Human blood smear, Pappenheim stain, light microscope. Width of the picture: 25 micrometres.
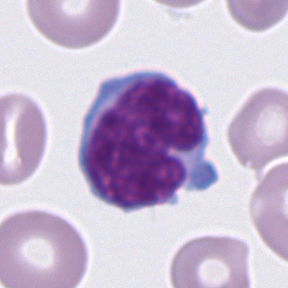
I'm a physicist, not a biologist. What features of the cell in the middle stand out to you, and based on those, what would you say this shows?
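Taking size first, the cell measures about 13 micrometres across. Turning to the nucleus, it has a deep notch on its right side, and fine reddish-pink specks are scattered over it. As for the cytoplasm, it is pale blue, and a small rounded bleb of it protrudes at the lower right. Last comes the name: this is a myeloblast.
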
